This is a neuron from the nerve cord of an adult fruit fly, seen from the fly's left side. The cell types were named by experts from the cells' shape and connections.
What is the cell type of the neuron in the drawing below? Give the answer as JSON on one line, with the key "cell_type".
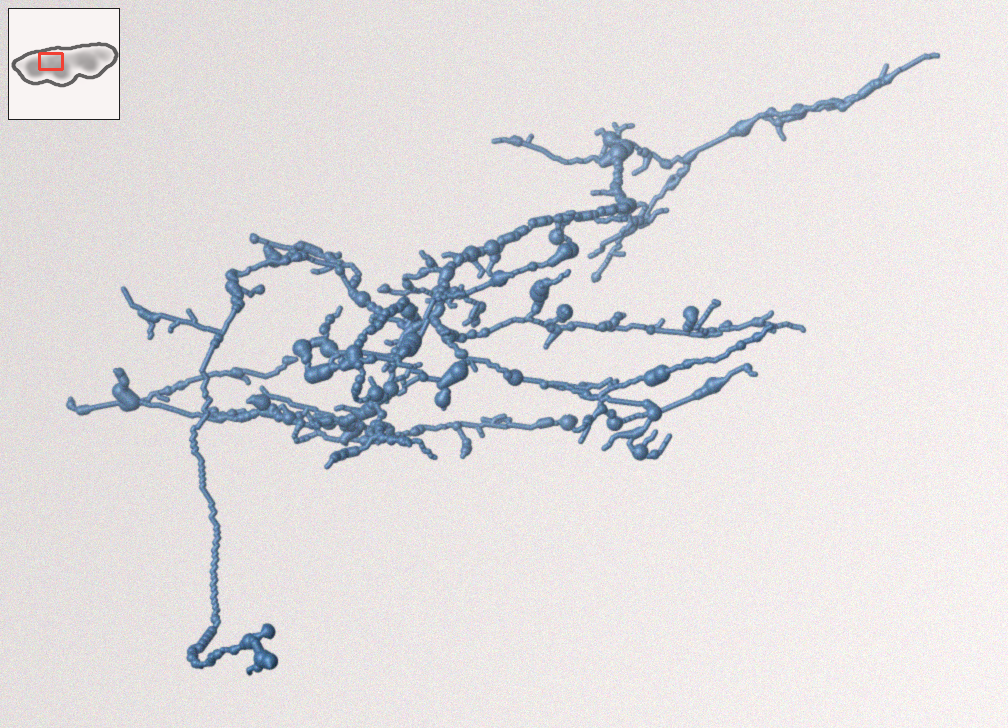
{"cell_type": "IN03B080"}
